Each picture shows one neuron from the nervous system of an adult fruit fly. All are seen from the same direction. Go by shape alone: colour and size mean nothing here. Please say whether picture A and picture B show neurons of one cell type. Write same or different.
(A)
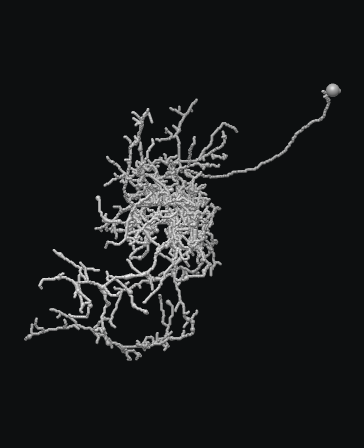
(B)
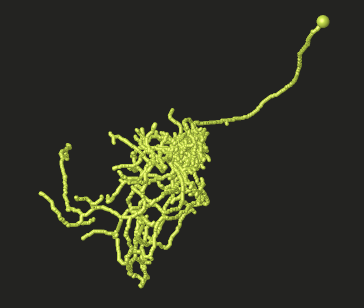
different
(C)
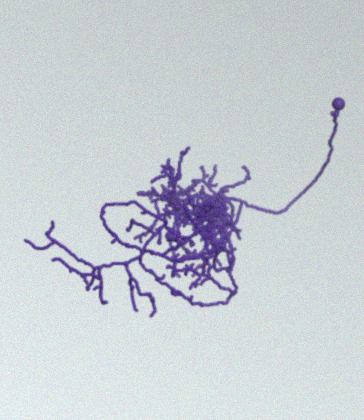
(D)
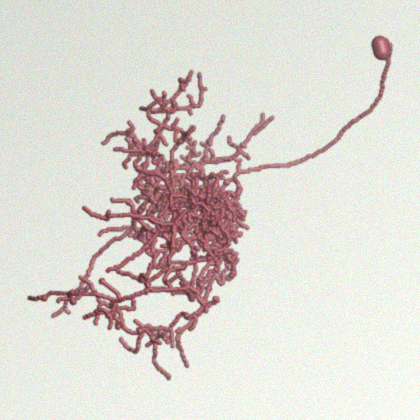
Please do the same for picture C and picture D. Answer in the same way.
same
